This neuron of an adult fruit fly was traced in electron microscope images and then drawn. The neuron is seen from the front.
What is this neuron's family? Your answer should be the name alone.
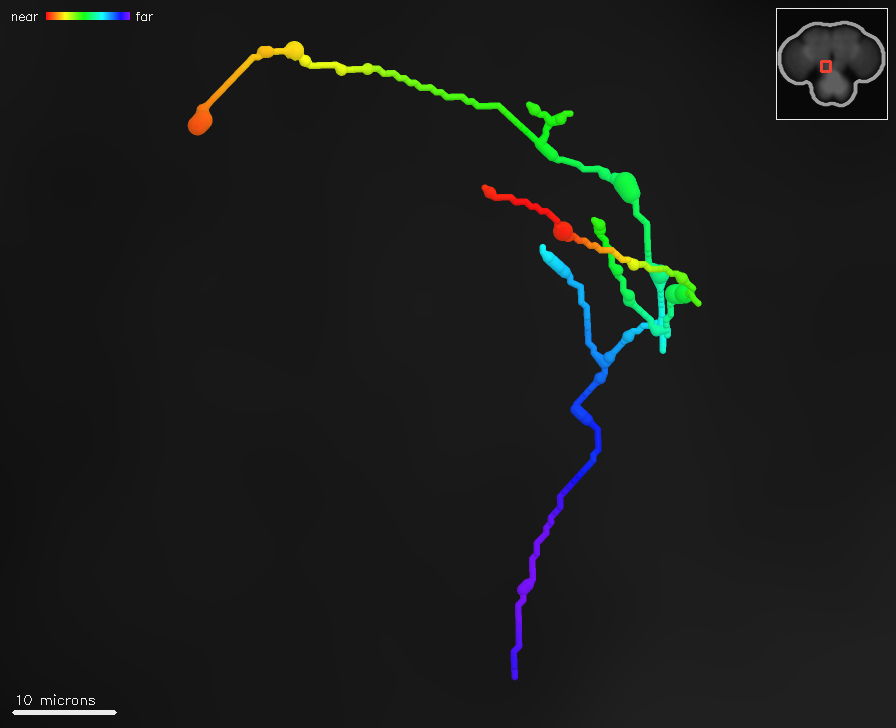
class gustatory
